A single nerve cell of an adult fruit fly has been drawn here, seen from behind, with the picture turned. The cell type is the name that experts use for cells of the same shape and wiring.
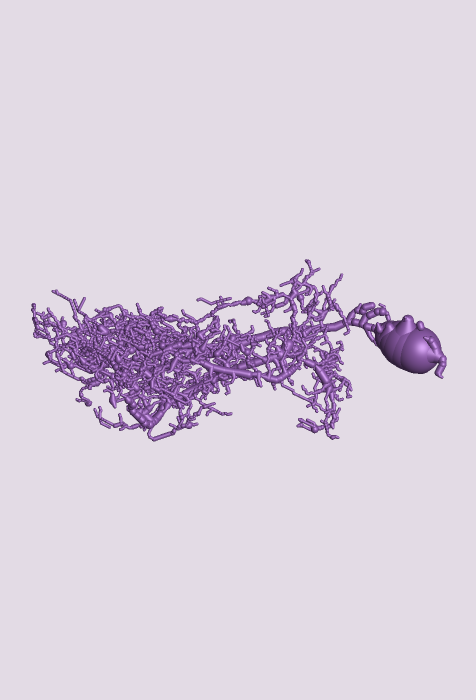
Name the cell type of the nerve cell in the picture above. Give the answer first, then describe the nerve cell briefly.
It is of cell type MNad22. This is a motor neuron of the nerve cord. The picture shows more than a hundred branch ends. As drawn here it is wider than it is tall.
